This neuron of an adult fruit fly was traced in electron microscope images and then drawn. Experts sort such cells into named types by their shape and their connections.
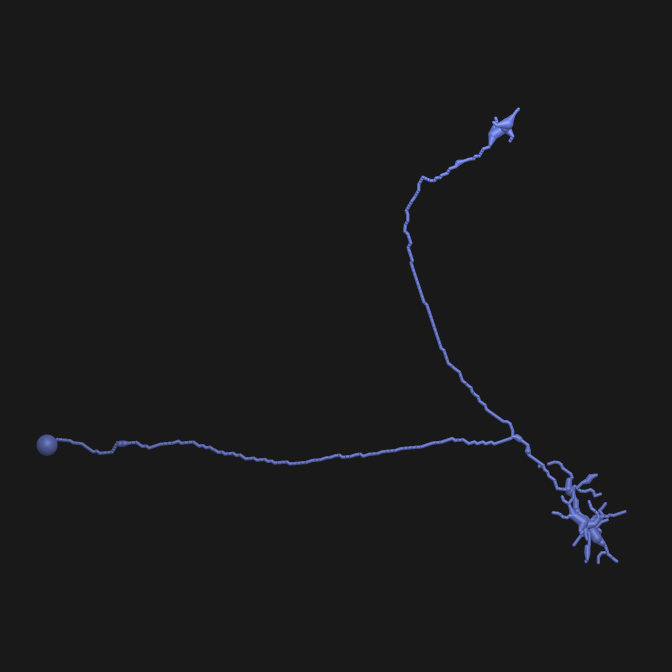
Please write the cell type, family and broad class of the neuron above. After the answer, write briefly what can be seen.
It is of cell type T3. The family is T. This is an optic-lobe intrinsic neuron. As drawn here it is wider than it is tall.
